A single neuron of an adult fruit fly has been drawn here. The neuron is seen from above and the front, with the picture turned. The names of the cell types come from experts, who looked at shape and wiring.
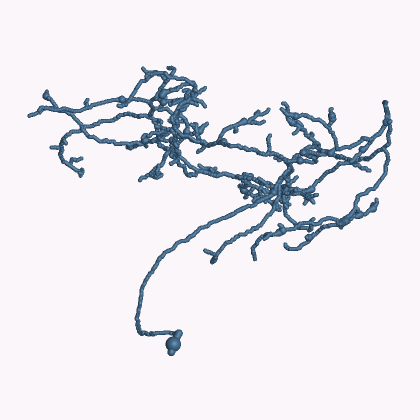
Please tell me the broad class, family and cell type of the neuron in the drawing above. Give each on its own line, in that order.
central-brain intrinsic neuron
hemilineage CLp1
CL165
